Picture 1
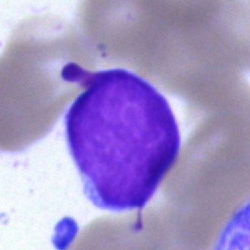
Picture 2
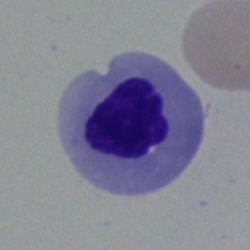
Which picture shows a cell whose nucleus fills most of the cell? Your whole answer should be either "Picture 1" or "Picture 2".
Picture 1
